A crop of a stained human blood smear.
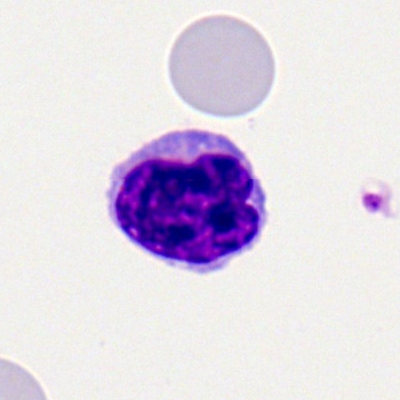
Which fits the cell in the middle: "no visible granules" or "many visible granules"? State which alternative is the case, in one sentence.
This cell has a cytoplasm without visible granules.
